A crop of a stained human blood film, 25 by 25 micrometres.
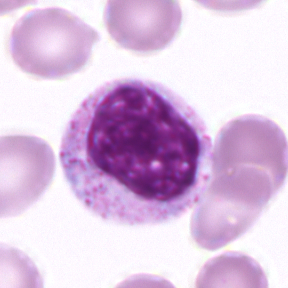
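Metamyelocyte at the centre of this peripheral blood smear. You'll notice its outline is round and smooth. The nucleus is one oval mass with no lobes to it, and there are no nucleoli to be seen. Fine reddish-purple granules are scattered through the cytoplasm.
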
